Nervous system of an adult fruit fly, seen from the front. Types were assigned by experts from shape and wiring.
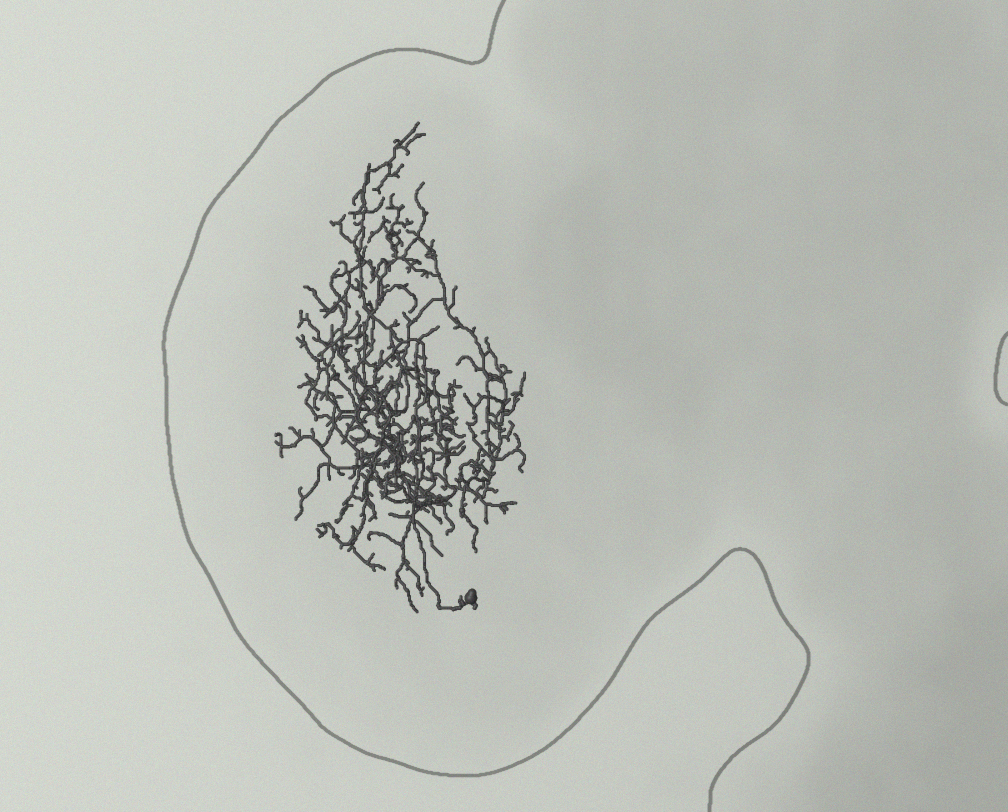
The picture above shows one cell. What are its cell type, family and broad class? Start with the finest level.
Mi18; Mi; optic-lobe intrinsic neuron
